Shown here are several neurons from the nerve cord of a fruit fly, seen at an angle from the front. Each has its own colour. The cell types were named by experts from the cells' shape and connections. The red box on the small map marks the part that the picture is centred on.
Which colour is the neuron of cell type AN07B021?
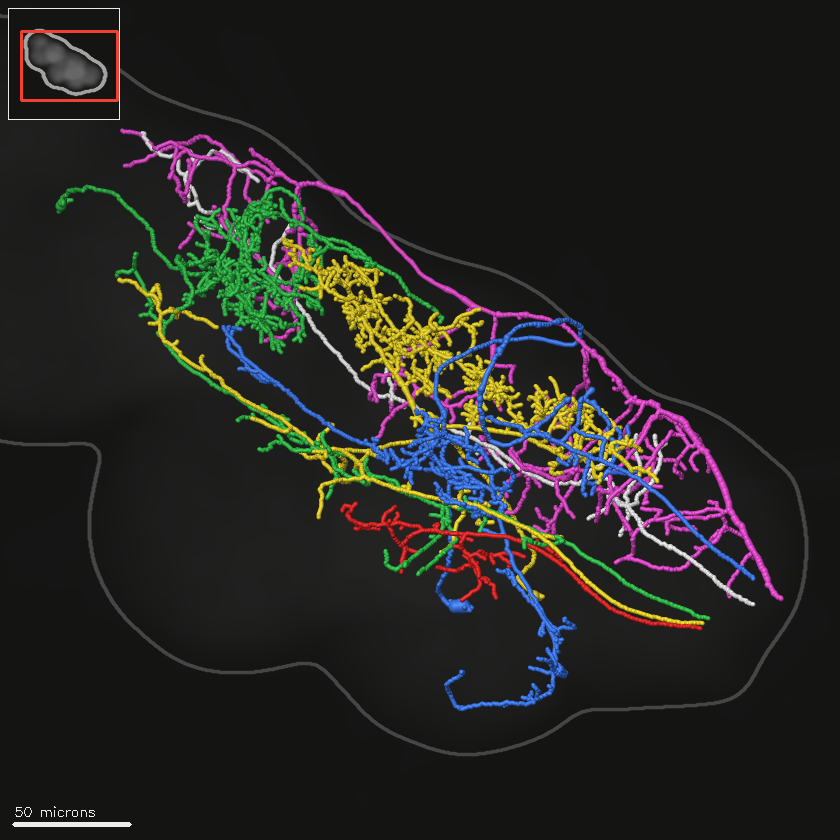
yellow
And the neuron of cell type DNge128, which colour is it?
white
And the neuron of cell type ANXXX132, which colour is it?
green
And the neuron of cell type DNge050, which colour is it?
magenta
